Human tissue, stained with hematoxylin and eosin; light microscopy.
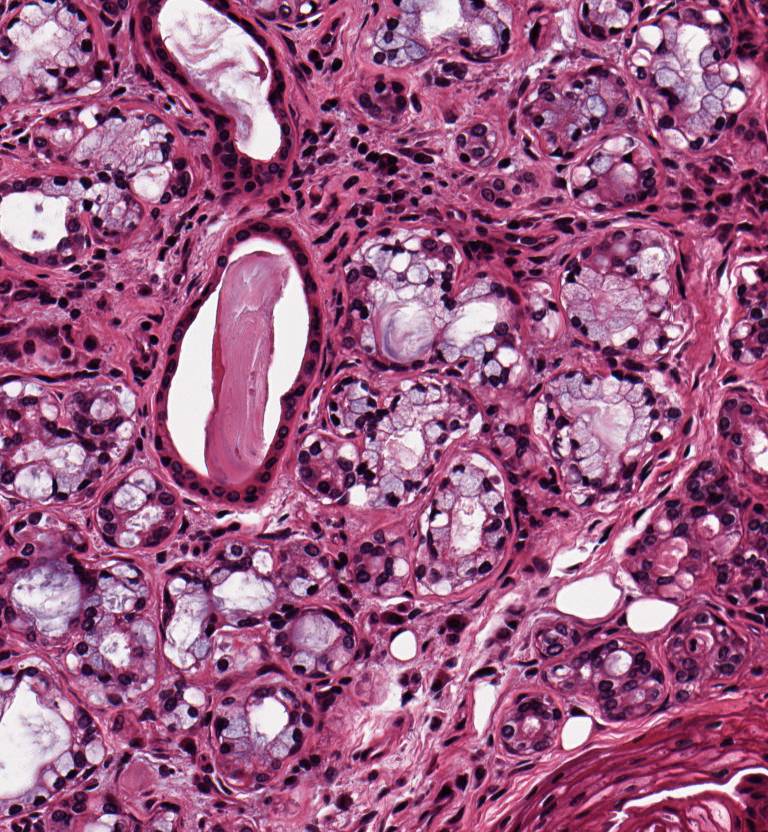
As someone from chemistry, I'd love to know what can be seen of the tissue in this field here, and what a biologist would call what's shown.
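See how closely packed rounded acini fill most of the field, parted by thin bands of pink connective tissue. Their cells have pale, foamy, bluish-grey cytoplasm, with dark nuclei at the cell base, toward each acinus's outer edge. On the left, an oval duct has a thin lining of small cuboidal cells. This is minor salivary gland.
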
